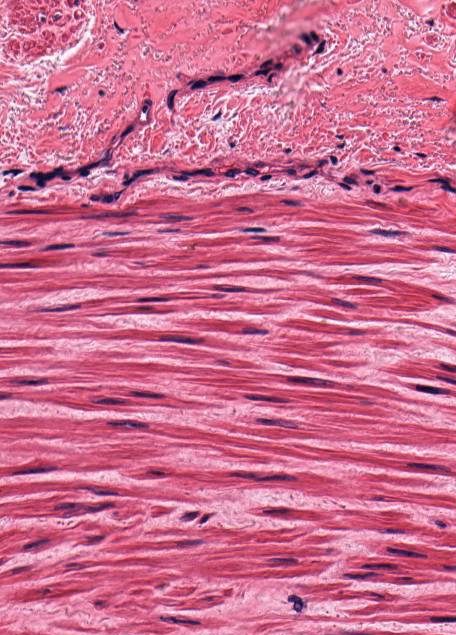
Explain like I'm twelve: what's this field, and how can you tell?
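In the lower two-thirds lies tunica media of an artery: a broad band of closely packed parallel fibres, under connective tissue in the upper third. Its elongated, cigar-shaped nuclei lie lengthwise along deep pink fibres without visible cross-striations.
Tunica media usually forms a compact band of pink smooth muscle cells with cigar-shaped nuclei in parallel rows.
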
